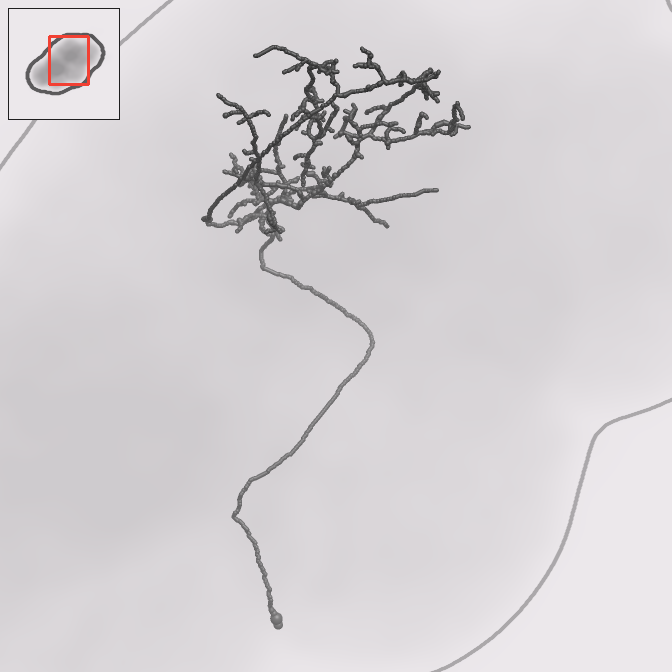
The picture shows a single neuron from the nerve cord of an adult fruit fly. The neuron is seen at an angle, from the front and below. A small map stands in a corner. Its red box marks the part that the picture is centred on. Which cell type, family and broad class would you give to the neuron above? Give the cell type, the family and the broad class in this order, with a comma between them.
IN06A081, hemilineage 06A, nerve-cord intrinsic neuron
